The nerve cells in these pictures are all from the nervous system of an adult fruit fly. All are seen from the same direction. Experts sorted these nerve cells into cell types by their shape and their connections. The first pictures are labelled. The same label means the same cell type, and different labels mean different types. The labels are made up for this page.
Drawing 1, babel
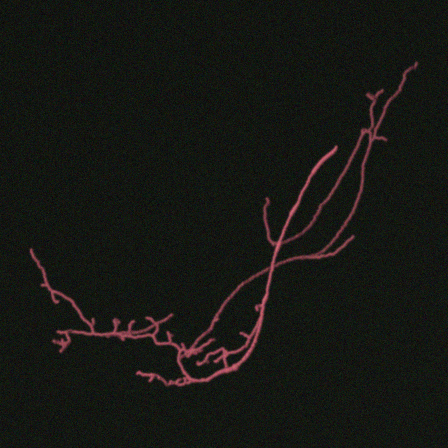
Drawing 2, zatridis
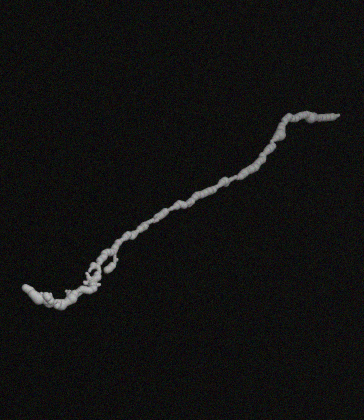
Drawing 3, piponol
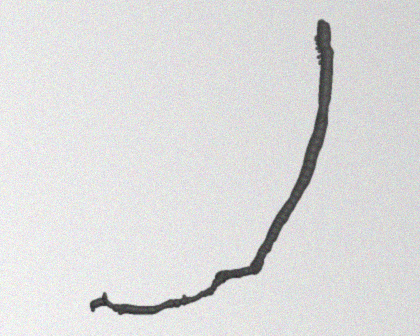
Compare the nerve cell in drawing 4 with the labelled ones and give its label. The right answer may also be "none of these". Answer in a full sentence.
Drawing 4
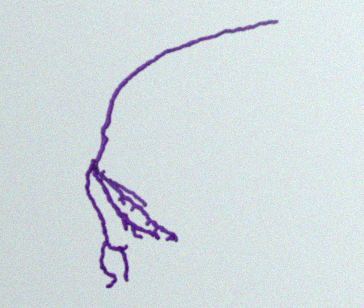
It belongs to none of these.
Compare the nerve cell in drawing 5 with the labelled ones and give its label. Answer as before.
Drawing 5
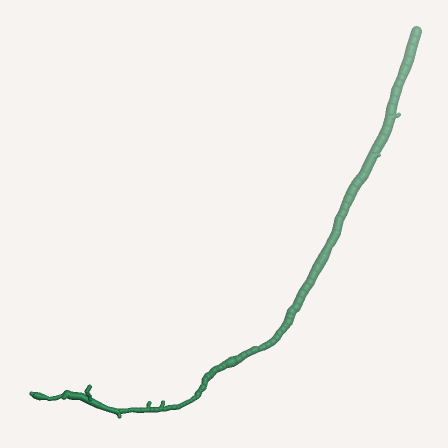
It belongs to piponol.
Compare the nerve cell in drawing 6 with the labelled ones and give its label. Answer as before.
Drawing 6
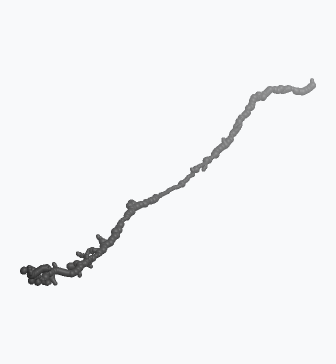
It belongs to zatridis.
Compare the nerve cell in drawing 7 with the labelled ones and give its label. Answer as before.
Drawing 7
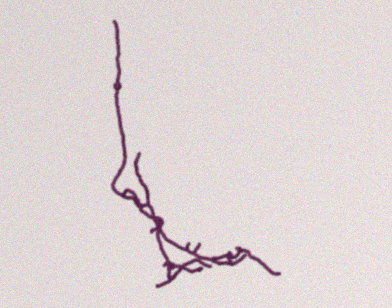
It belongs to babel.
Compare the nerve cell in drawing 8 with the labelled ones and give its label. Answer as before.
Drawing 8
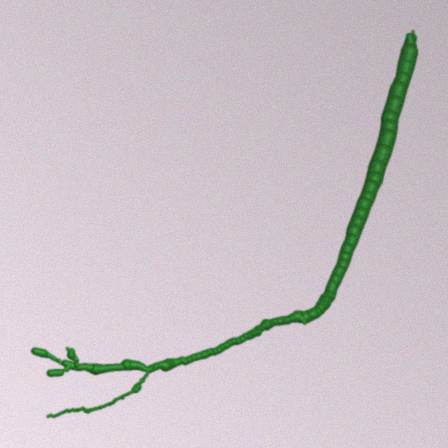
It belongs to piponol.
